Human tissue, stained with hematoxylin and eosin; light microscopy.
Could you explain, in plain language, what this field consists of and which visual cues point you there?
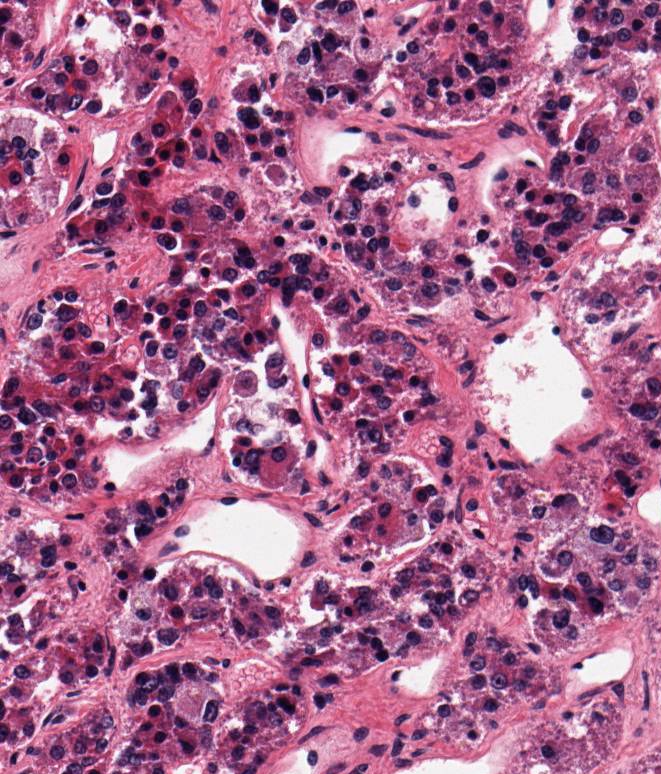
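First, the structure: pars distalis of the pituitary. Next, the arrangement: across the whole field the cells sit in rounded nests, divided by thin septa of pink collagen with slender spindle-shaped nuclei. Then the cell types: each nest mixes cells with bright red cytoplasm and cells with purplish-grey granular cytoplasm, and a few scattered cells are pale with finely vacuolated, foamy cytoplasm.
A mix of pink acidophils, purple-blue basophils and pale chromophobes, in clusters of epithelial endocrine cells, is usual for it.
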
